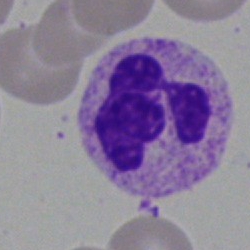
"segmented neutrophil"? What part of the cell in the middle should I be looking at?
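First point, the nucleus: it is divided into separate lobes joined by narrow strands.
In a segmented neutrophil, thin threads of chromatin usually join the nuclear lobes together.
So the lobes and their connecting strands fit. Second, the chromatin is dark purple and densely clumped.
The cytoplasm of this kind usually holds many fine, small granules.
Third, fine granules are scattered evenly through the abundant, pale lilac-pink cytoplasm, which also fits.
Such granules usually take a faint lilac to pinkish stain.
Last, the granules here appear purple rather than faint lilac to pinkish.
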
